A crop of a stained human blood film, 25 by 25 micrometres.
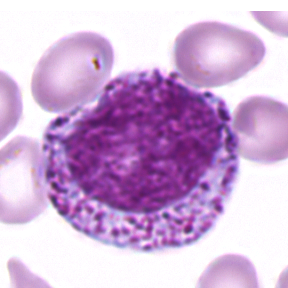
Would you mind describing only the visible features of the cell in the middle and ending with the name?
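Most of the cell is taken up by the nucleus, and the rim of cytoplasm is widest beneath it. Many coarse dark purple granules lie all around the nucleus, forming a ring. Between the granules, the cytoplasm is pale lilac. The cell is a myelocyte.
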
